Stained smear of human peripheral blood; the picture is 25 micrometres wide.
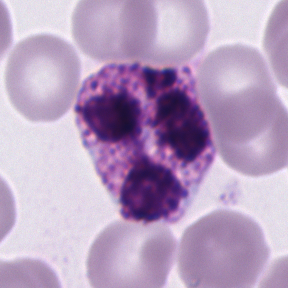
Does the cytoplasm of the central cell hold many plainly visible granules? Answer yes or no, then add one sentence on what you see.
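Yes. Many small granules are packed throughout the cytoplasm.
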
